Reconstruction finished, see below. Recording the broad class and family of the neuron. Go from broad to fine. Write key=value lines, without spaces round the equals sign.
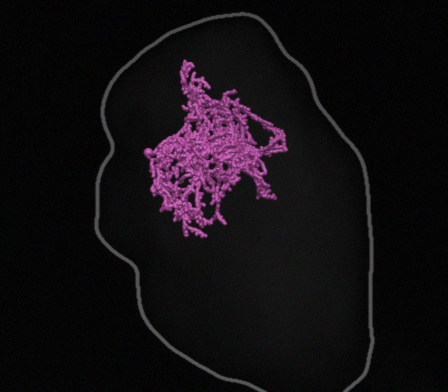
broad_class=central-brain intrinsic neuron
family=hemilineage SLPa&l1_anterior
